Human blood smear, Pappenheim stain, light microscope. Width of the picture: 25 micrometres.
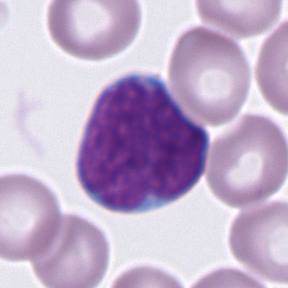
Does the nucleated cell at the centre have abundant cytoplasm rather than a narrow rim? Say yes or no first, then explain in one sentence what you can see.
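No. The cytoplasm is a scant pale blue rim, most visible at the lower edge.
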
